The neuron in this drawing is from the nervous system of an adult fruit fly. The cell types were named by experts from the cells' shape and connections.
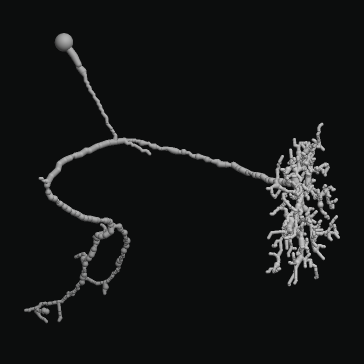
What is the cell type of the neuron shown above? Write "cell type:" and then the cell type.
cell type: LC4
